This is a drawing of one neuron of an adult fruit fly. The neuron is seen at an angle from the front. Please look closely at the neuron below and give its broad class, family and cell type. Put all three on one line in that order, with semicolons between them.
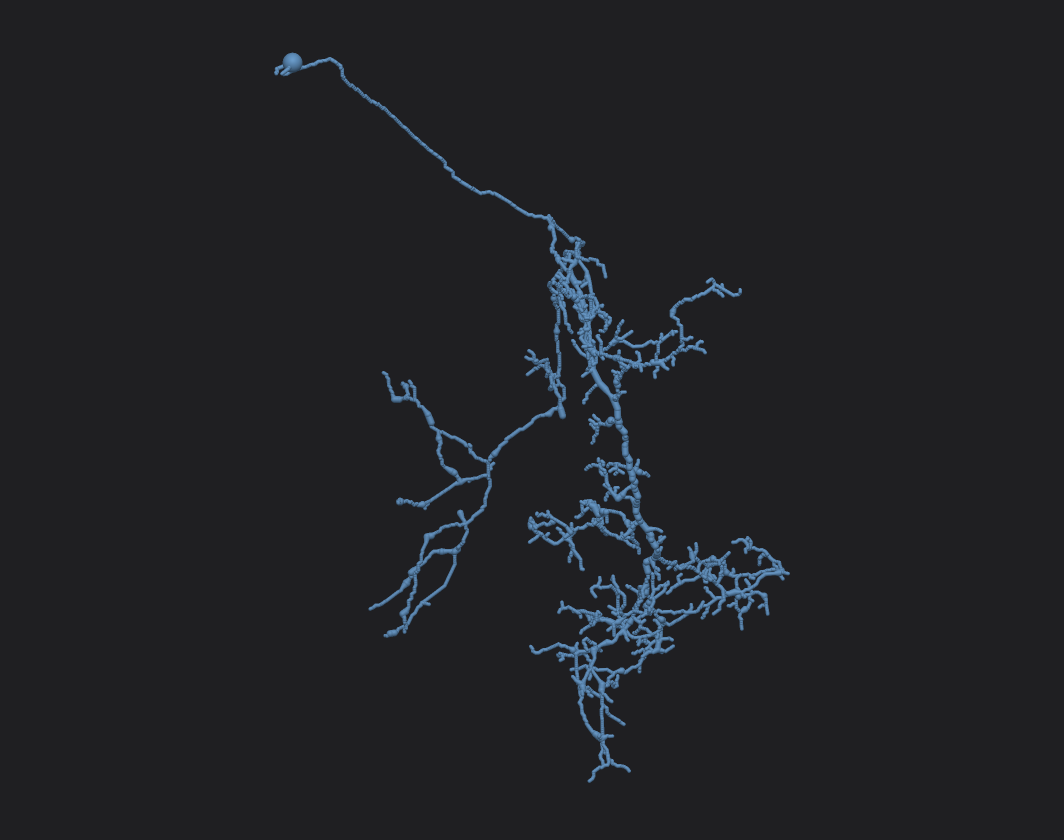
central-brain intrinsic neuron; hemilineage SMPad2; VES200m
